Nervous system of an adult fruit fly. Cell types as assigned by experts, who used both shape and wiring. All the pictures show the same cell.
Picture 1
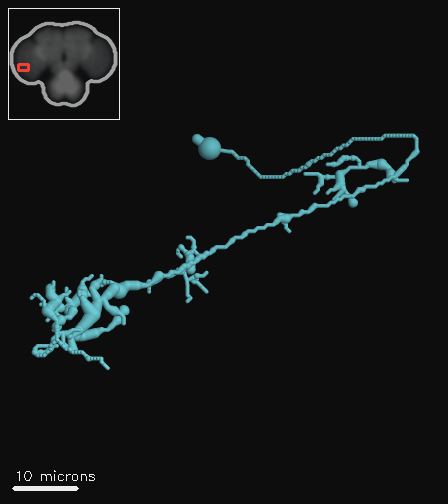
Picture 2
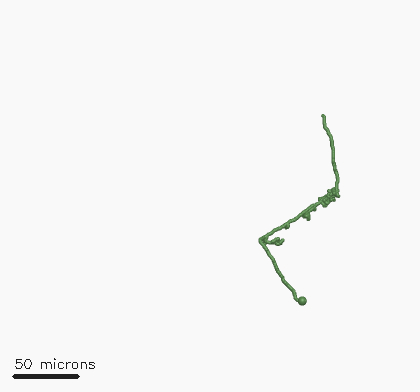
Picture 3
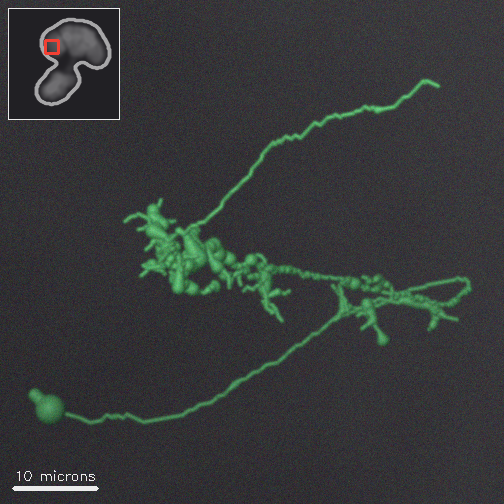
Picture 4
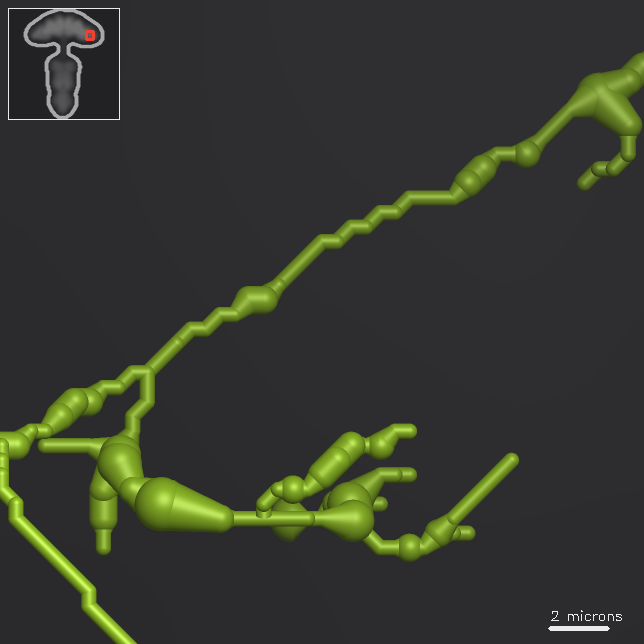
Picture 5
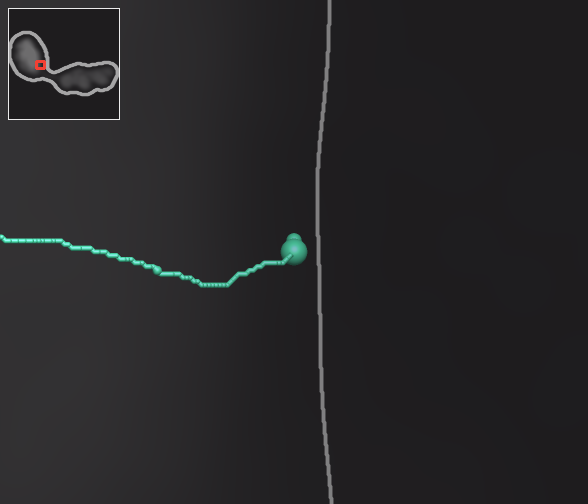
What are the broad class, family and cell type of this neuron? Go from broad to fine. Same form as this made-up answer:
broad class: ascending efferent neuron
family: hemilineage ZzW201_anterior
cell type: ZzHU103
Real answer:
broad class: optic-lobe intrinsic neuron
family: C
cell type: C3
